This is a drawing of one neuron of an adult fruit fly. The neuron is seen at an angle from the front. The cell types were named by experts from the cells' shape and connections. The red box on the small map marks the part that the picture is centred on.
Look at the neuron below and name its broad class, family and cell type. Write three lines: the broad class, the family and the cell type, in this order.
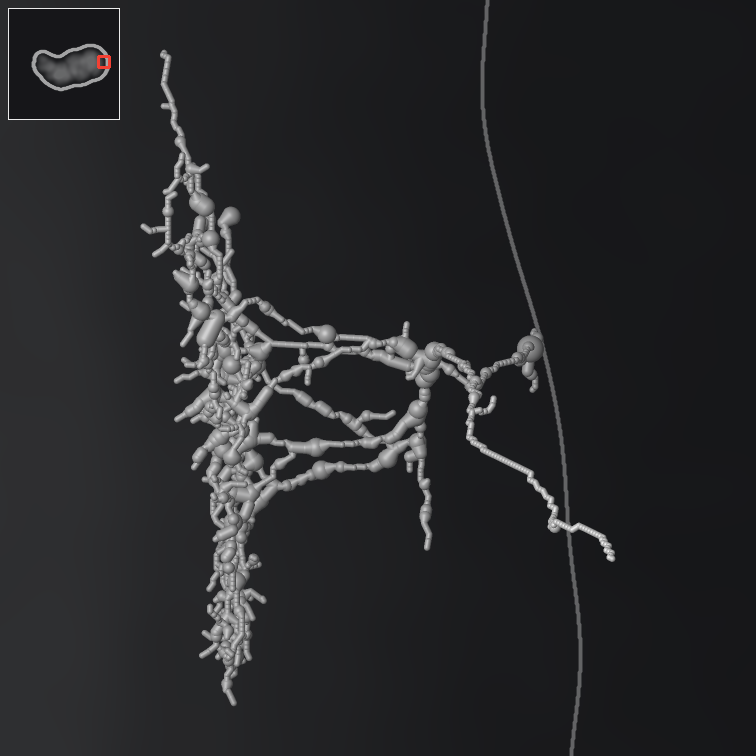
optic-lobe intrinsic neuron
Lawf
Lawf1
